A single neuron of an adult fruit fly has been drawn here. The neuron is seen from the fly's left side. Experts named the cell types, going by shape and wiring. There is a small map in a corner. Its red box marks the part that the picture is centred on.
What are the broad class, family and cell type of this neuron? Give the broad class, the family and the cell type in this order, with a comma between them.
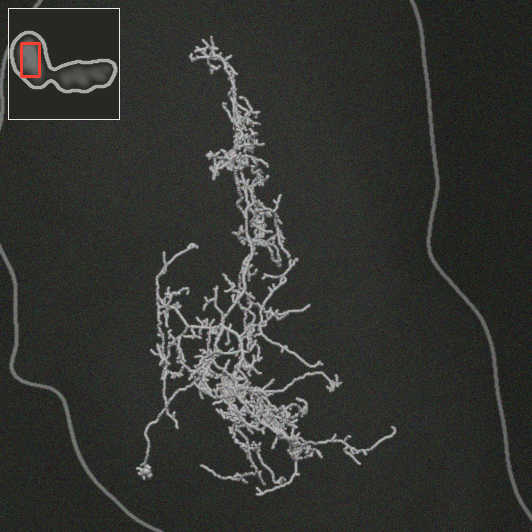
central-brain intrinsic neuron, hemilineage VESa1, CL367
